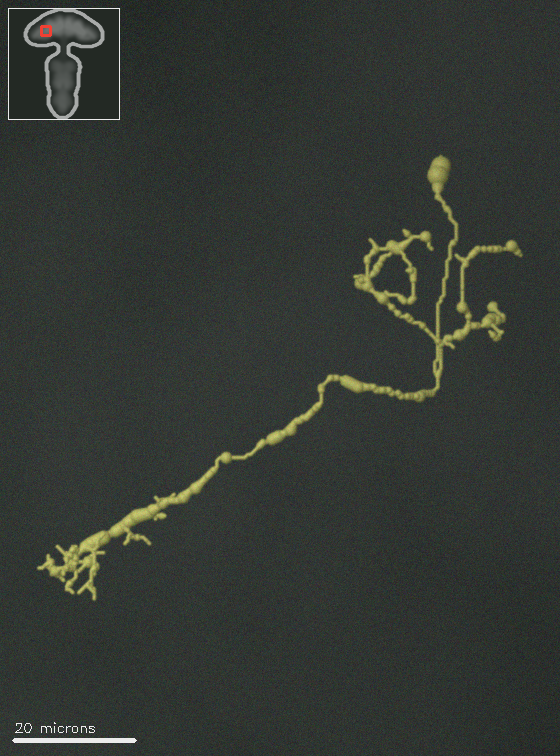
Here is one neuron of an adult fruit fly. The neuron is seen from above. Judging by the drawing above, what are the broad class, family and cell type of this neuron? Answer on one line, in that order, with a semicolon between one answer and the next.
visual projection neuron; LC; LC12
